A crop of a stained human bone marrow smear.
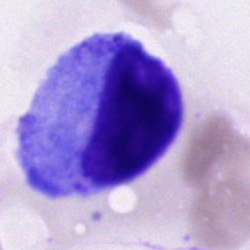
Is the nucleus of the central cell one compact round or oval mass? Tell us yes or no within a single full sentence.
Yes, the nucleus takes the form of a single compact round or oval mass.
